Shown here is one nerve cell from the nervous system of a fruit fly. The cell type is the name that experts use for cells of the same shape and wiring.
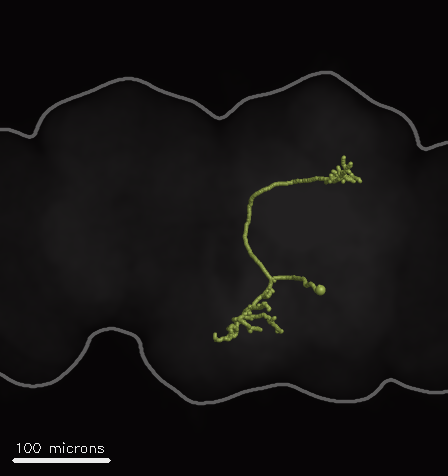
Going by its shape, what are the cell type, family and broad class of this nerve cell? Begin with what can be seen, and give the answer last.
Its cell body lies on the right of the picture. By the scale bar it is about 190 microns tall in this view. It is of cell type AVLP463. Its family is hemilineage VESa2. Its broad class is central-brain intrinsic neuron.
